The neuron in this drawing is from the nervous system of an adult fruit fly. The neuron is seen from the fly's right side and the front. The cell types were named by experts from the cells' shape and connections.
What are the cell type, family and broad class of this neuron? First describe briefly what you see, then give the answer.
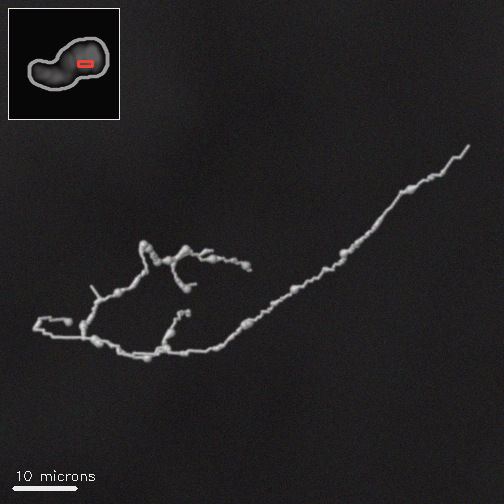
The drawing shows no cell body. From left to right in the picture it spans about 70 microns. It has a dozen or fewer branch ends. Its cell type is JO-ED2_b. The name of its family is class mechanosensory. It is a sensory neuron entering the brain.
